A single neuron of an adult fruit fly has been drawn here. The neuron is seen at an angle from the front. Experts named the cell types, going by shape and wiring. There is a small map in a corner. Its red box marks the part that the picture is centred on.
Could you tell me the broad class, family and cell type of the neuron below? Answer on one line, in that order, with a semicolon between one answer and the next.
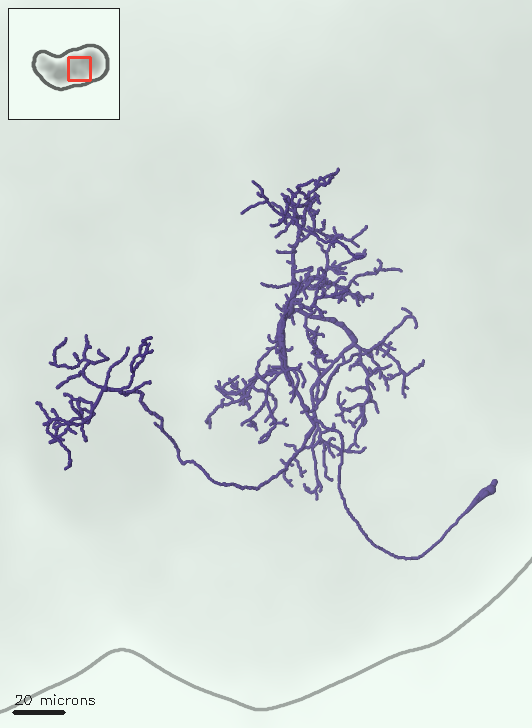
central-brain intrinsic neuron; hemilineage LB7; PS311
